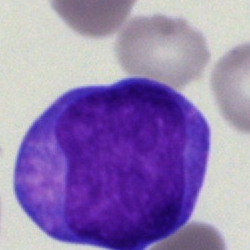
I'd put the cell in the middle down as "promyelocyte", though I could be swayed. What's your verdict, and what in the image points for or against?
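Look first at the nucleus, which fills most of the cell, and at the cytoplasm around it, which forms only a rim. Those two points lead to blast rather than promyelocyte.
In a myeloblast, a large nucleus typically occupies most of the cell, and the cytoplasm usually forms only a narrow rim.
Here the rim is widest on the left side of the nucleus, where the nucleus also has a shallow indentation. The cytoplasm stains deep blue, and no vacuoles are visible in it.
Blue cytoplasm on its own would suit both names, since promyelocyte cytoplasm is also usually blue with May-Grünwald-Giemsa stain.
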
